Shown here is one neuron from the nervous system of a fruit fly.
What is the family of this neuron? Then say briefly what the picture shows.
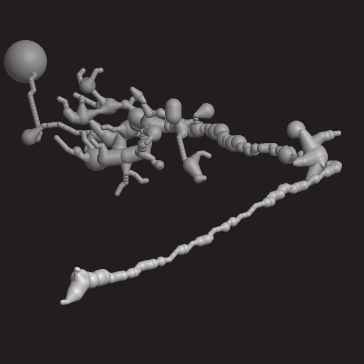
Its family is Tm. This is an optic-lobe intrinsic neuron. Its cell body lies at the upper left of the picture. In this view it is wider than it is tall.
